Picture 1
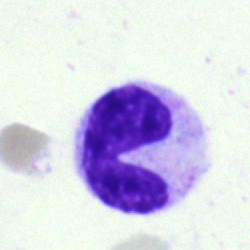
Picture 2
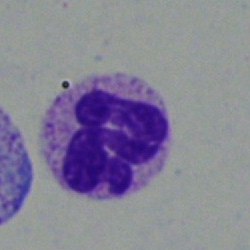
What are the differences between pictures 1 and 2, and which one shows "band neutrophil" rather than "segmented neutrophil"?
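The band neutrophil appears in picture 1, the segmented neutrophil in picture 2. Both cells have a round, smooth outline, and in both the chromatin is dark purple and clumped, condensed into coarse clumps in the band neutrophil and dense in the segmented neutrophil.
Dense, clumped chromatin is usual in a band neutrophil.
Neither nucleus shows nucleoli, and neither cytoplasm contains vacuoles.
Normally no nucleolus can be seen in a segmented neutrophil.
The band neutrophil nucleus is deeply indented into a C shape with the notch opening to the right, and most of its cytoplasm lies on that side, within and around the notch.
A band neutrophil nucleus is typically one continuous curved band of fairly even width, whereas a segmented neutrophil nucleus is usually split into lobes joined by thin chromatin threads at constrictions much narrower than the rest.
At the left edge of picture 2, part of another cell with bluish cytoplasm is cut off, and a small black dot of debris lies just outside the segmented neutrophil at its upper left.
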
